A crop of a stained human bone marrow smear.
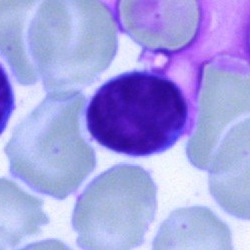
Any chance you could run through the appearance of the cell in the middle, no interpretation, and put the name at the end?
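Smooth in outline, the cell is round to slightly oval. Almost all of it is taken up by the nucleus, with at most a barely visible rim of cytoplasm left over. Dense, dark purple chromatin shows only faint lighter patches. No granules can be seen anywhere in the cell. It is a lymphocyte.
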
